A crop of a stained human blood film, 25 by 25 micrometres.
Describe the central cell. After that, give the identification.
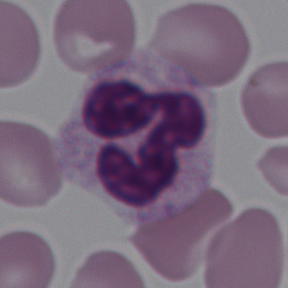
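Cell about 14 micrometres across. Chromatin dense, dark purple, coarsely clumped. Pale pinkish cytoplasm rims the nucleus on all sides, filled with fine, small lilac granules; no vacuoles visible. Result: segmented neutrophil.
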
